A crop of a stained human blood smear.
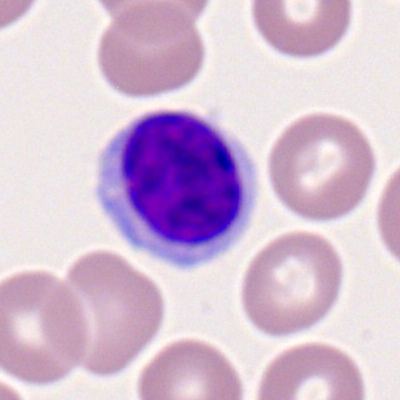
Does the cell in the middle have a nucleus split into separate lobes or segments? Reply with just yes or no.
No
